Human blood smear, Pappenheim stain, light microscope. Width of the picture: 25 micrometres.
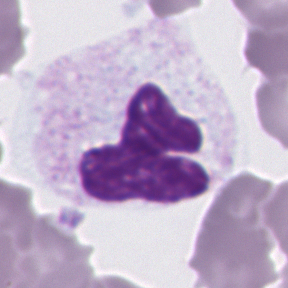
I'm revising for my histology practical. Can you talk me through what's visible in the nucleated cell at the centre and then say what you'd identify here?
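See how the nucleus folds into two broad lobes that are still joined, and it sits off-centre toward the lower right of the cell. The chromatin is dark purple and dense-looking. Fine lilac-pink granules are scattered all through the cytoplasm. So that's a segmented neutrophil.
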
